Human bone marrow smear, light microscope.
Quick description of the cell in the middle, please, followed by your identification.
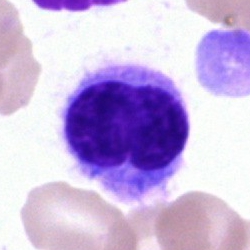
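The nucleus occupies most of the cell, and no nucleolus is visible within it. The cytoplasm is broader below the nucleus than above it. No distinct granules are seen in the cytoplasm. The cell is a hairy cell.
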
